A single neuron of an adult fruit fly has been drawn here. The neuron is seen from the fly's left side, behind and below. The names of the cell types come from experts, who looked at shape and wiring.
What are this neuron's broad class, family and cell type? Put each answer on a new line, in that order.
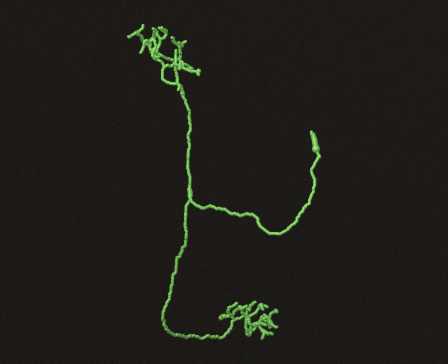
central-brain intrinsic neuron
hemilineage SIPp1
FB9C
